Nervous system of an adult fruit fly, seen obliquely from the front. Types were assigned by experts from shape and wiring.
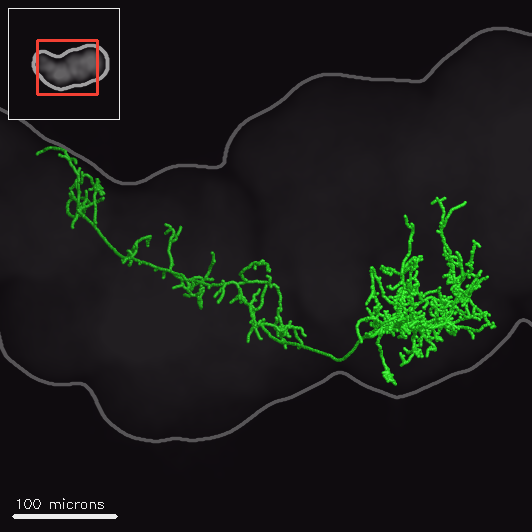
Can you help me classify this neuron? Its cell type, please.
DNge063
